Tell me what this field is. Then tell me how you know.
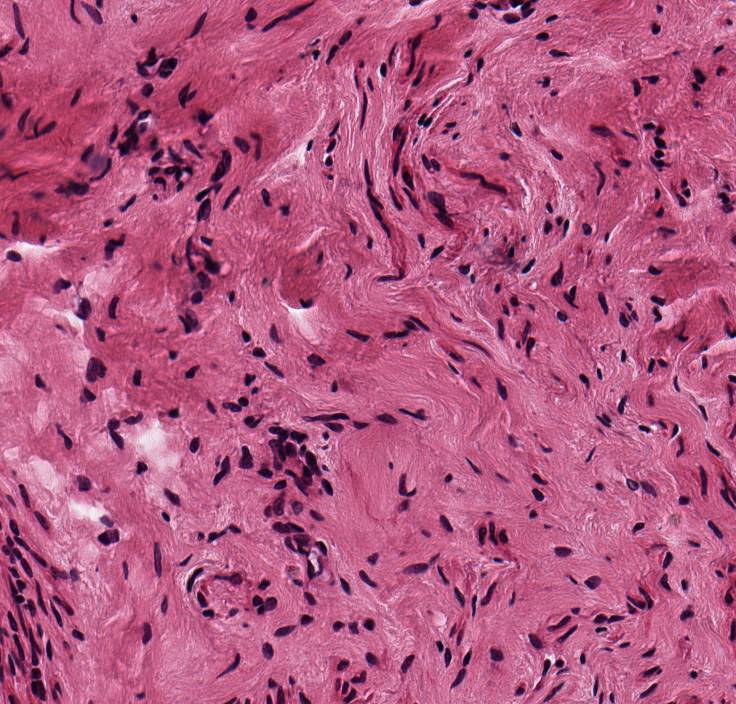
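Shown here is dense connective tissue. Wavy collagen bundles fill all of it, running in varying, swirling directions.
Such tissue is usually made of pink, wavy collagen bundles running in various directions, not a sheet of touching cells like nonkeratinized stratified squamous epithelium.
No epithelium is present, and the cytoplasm of the spindle cells cannot be told apart from the surrounding pink fibres.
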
